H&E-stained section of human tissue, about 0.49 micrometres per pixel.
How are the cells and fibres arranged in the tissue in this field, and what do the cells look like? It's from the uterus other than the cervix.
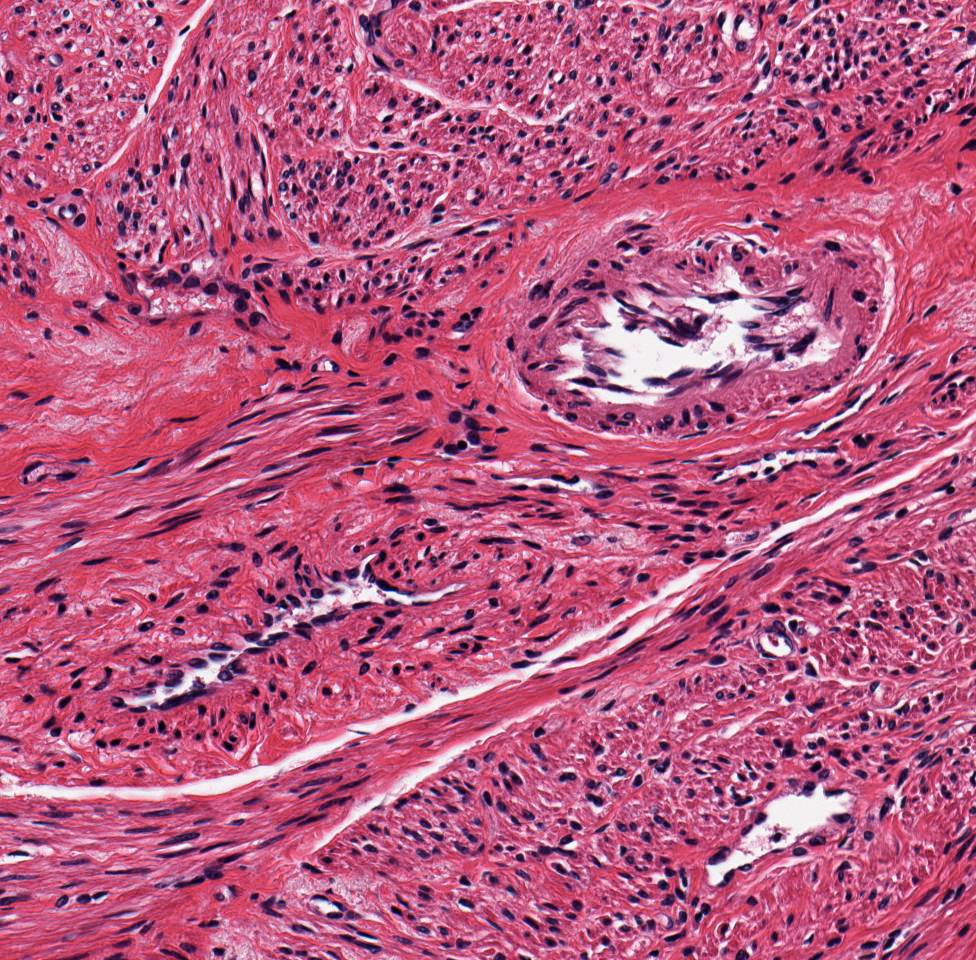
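Interlacing bundles of smooth muscle, cut in different planes, make up the field. Through the middle a band is cut lengthwise, running left to right, with long spindle-shaped nuclei. The muscle cells have pink cytoplasm. In the upper right lies a rounded structure with an irregular central lumen, wrapped by a concentric layer of fibres.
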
